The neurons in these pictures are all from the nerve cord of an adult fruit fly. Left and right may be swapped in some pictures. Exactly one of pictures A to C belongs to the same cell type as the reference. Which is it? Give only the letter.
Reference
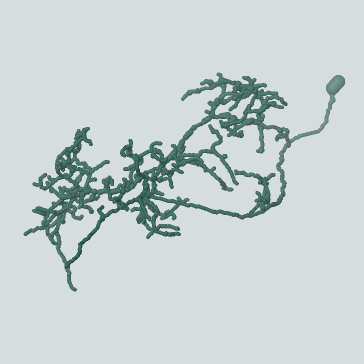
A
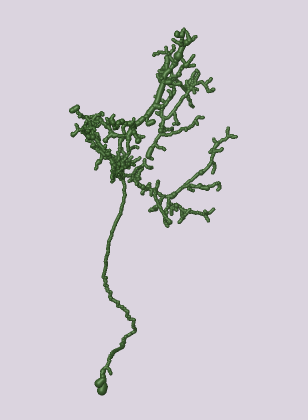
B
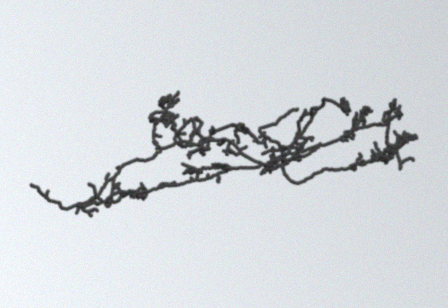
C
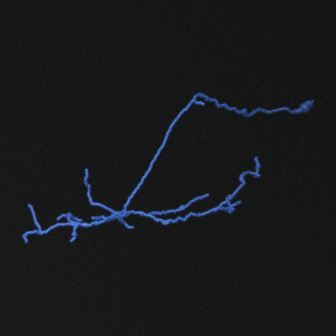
C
